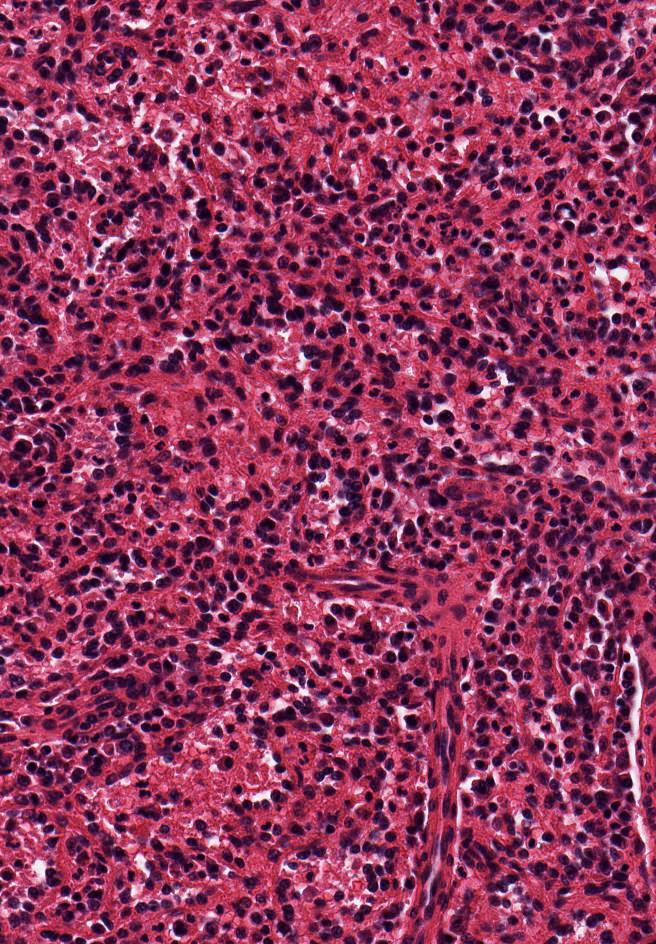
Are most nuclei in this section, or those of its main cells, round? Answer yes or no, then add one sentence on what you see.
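Yes. Most of the cells have small, round, darkly stained nuclei.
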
